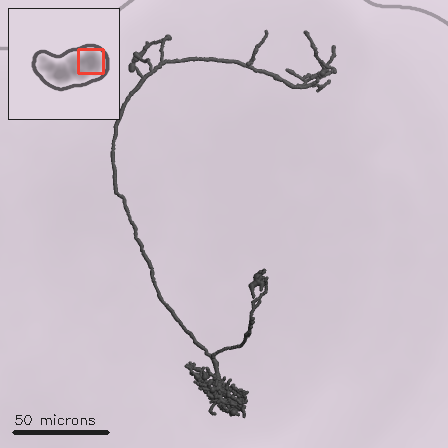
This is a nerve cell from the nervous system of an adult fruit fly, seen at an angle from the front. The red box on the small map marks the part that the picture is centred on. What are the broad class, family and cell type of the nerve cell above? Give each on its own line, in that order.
central-brain intrinsic neuron
hemilineage ALad1
VC3_adPN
